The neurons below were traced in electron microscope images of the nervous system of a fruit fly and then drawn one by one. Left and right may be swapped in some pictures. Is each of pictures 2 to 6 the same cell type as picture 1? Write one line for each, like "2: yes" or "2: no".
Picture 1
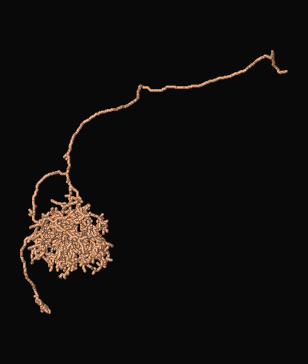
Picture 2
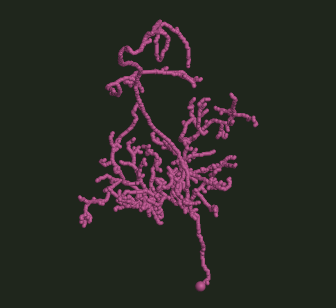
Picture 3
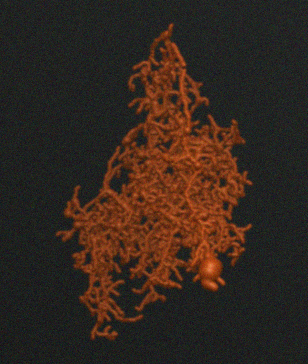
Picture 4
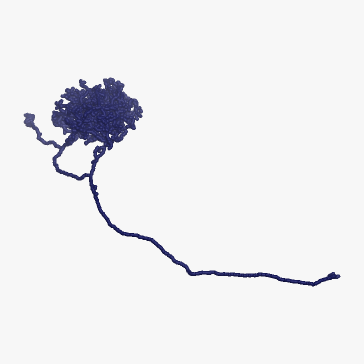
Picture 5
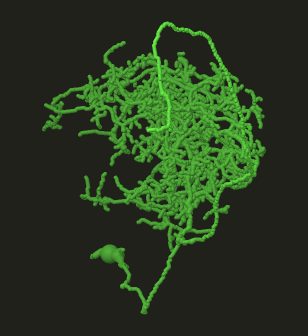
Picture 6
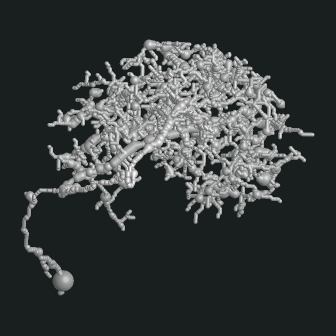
2: no
3: yes
4: yes
5: yes
6: yes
